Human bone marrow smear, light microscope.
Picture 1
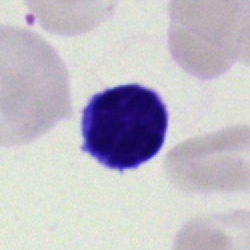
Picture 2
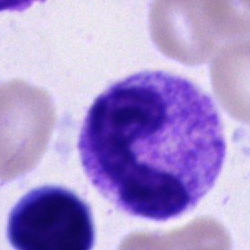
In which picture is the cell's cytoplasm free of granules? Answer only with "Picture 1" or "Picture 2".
Picture 1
